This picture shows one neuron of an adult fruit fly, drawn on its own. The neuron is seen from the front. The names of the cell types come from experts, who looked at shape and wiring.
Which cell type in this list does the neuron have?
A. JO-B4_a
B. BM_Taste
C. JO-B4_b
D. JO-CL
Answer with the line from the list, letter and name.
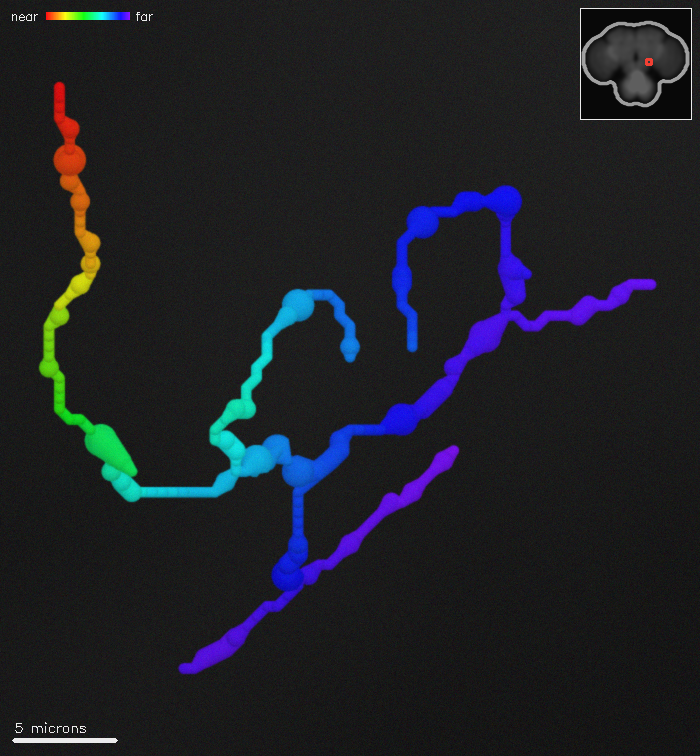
C. JO-B4_b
